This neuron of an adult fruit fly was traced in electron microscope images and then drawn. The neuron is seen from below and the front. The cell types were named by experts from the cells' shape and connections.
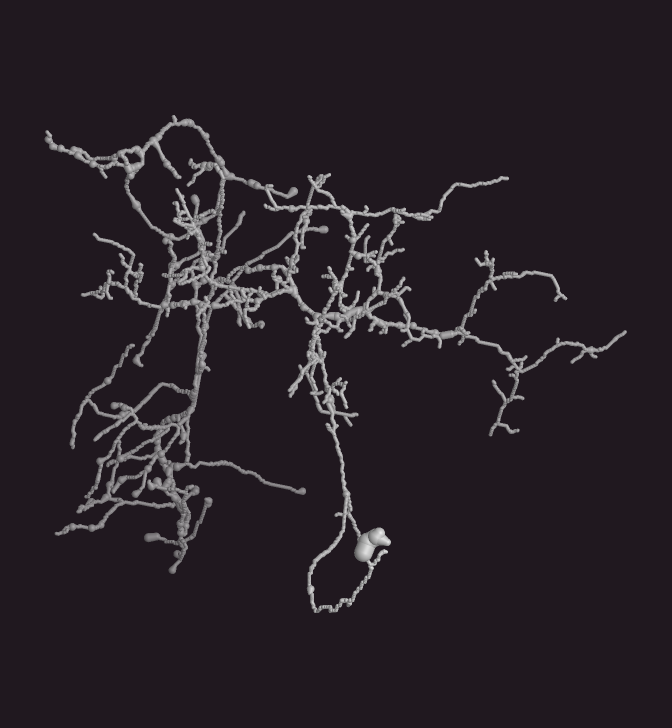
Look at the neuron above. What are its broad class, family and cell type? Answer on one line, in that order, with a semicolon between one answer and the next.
nerve-cord intrinsic neuron; hemilineage 06B; IN06B017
